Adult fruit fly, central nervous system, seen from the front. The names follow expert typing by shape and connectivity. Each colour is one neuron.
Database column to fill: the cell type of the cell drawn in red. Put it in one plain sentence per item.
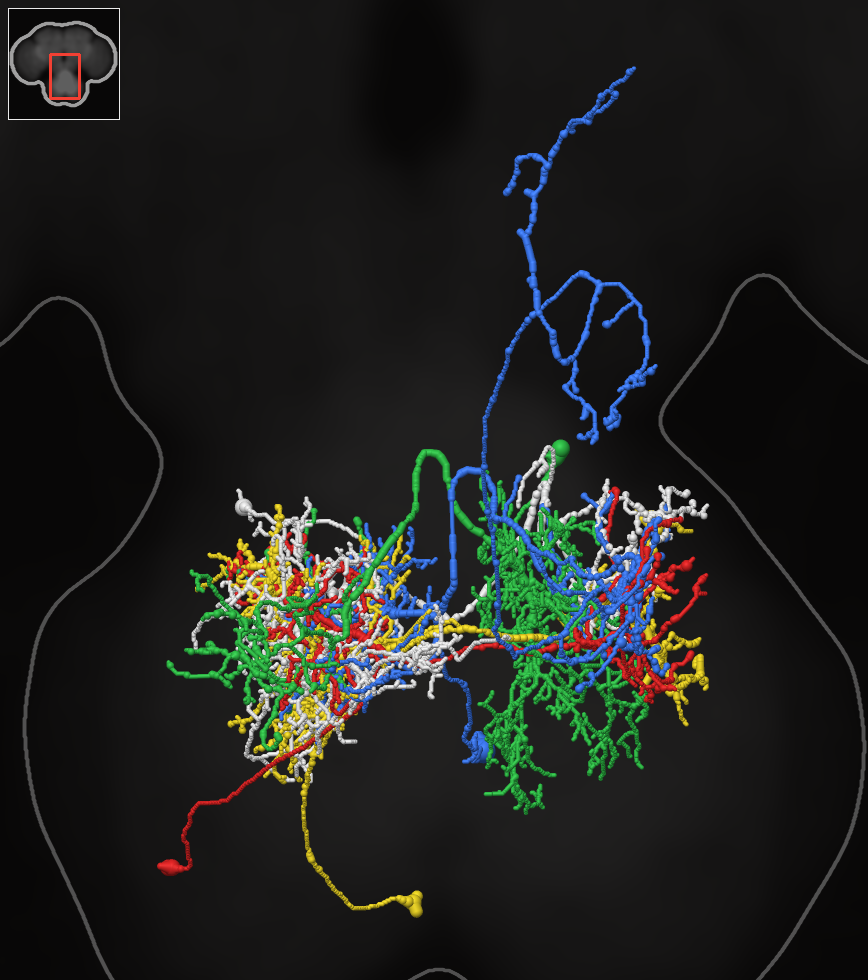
The cell type is IN08B058.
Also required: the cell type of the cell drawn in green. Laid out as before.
The cell type is IN06B088.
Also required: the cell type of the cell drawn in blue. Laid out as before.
The cell type is AN06B088.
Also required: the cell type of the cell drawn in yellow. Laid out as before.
The cell type is LBL40.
